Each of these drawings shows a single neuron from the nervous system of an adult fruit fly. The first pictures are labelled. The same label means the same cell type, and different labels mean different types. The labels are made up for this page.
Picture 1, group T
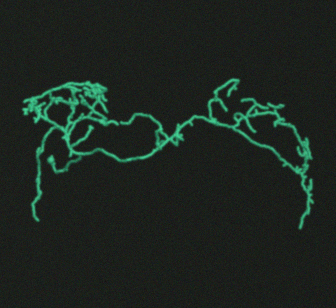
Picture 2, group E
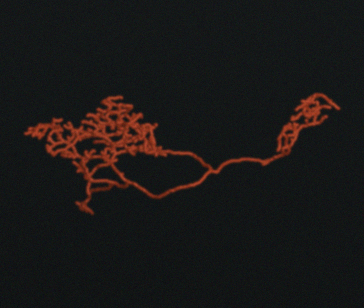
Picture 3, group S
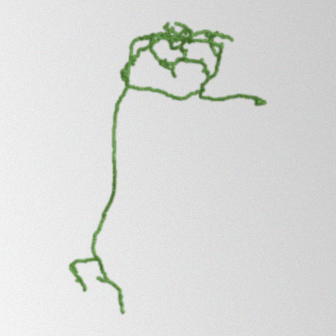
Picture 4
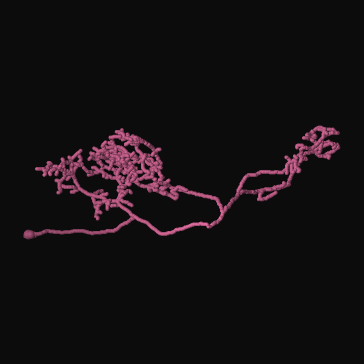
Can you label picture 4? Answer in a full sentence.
It belongs to group E.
